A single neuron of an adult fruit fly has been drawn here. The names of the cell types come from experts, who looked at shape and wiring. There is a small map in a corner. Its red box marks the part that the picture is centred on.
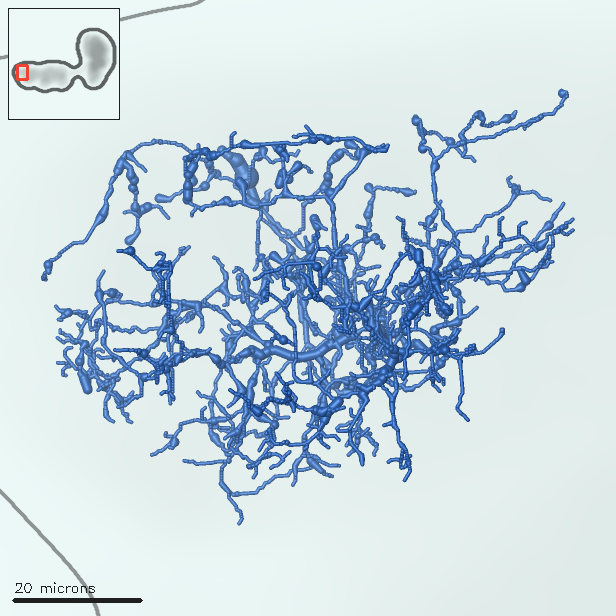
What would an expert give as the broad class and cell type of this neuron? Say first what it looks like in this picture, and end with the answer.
From left to right in the picture it spans about 85 microns. The picture shows more than a hundred branch ends. It is a nerve-cord intrinsic neuron. The cell type is INXXX246.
